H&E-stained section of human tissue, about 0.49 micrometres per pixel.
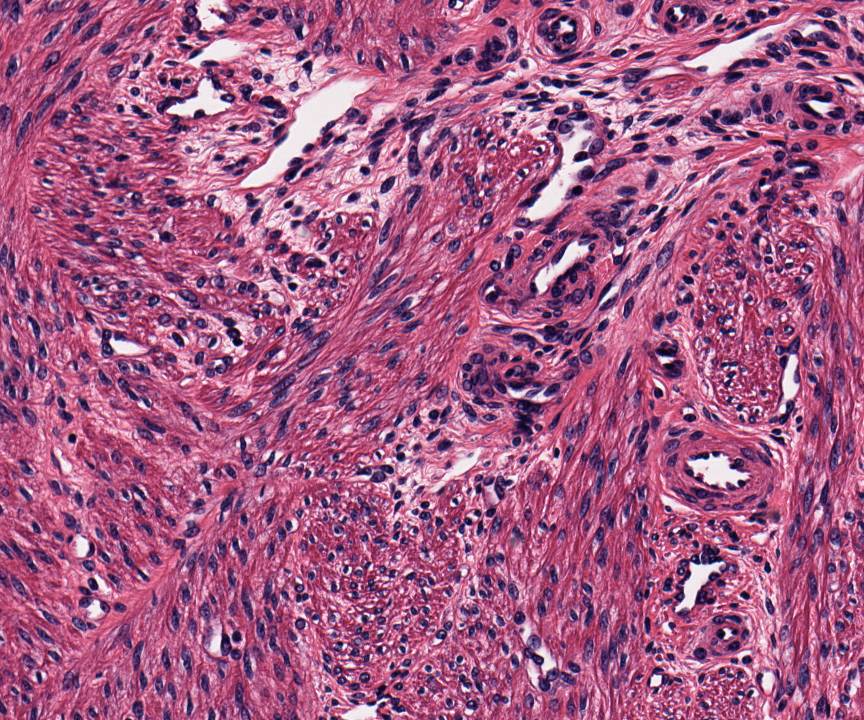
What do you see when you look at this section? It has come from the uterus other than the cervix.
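First, smooth muscle cells, spindle-shaped: elongated blunt-ended nuclei, pink fibrillar cytoplasm. Second, some bundles, lower centre and right, cut across with round nuclei. Third, on the right, small thick-walled vessels: concentric cells around narrow lumens. Fourth, between upper-centre bundles, looser, paler stroma with scattered nuclei.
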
